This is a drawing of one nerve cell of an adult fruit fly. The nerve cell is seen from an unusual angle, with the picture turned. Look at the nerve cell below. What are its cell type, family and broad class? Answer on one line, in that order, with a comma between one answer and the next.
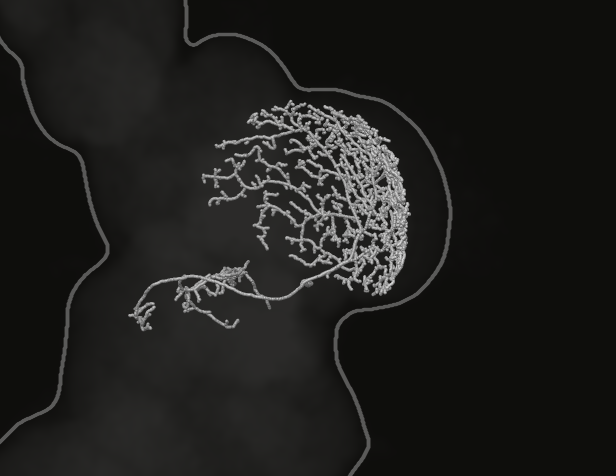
MeVP47, MeVP, visual projection neuron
